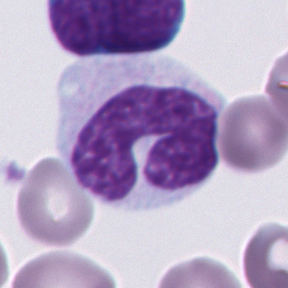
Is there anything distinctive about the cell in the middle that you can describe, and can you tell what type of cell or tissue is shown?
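The nucleus is bent into a C shape, its hollow opening toward the bottom of the picture. Its chromatin is dark purple with small paler patches, producing a mottled appearance. No nucleoli can be seen, and the cytoplasm shows no distinct coarse granules. The cell is a band neutrophil.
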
